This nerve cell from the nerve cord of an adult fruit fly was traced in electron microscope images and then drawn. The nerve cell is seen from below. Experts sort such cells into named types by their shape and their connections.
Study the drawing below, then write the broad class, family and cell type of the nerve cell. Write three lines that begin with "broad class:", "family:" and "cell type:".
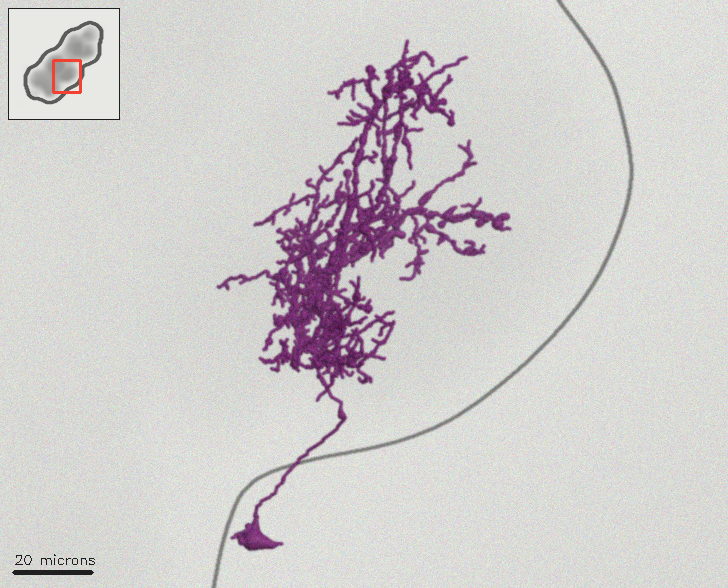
broad class: nerve-cord intrinsic neuron
family: hemilineage 16B
cell type: IN16B045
